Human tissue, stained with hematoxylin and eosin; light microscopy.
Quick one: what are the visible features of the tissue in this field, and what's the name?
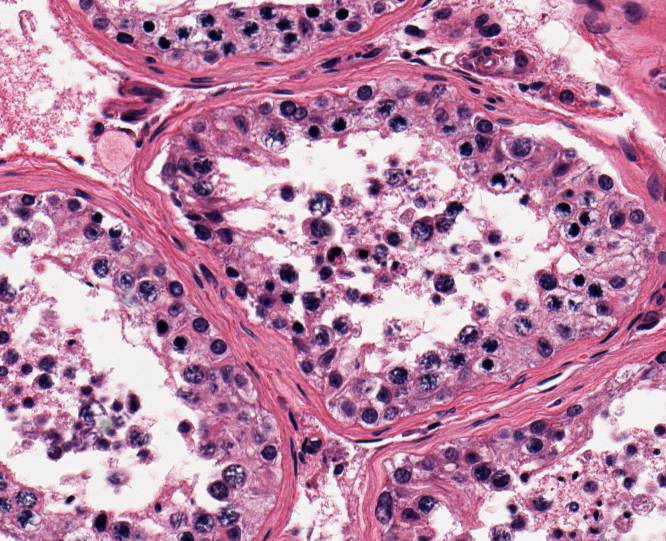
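Each tubular profile is bounded by a band of pink, concentrically layered fibres around its circumference. Flattened, elongated dark nuclei lie within the bands, parallel to the fibres. The tubule lining is many cell layers thick, stacked from wall toward centre, and many of its cells have large round nuclei with coarse, clumped dark chromatin. Tissue: testis.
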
